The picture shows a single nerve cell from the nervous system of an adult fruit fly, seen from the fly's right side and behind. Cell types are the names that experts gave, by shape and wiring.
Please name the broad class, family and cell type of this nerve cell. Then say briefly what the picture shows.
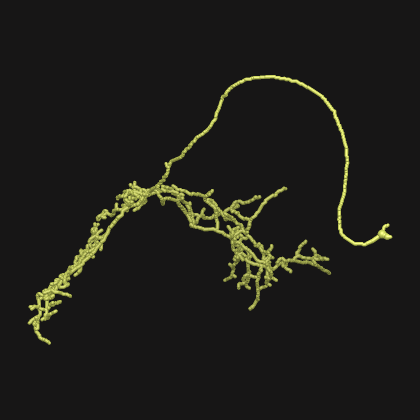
This is a central-brain intrinsic neuron. Its family is hemilineage SIPa1_dorsal. Its cell type is ATL003. Its cell body lies on the right of the picture. The picture shows dozens of branch ends.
